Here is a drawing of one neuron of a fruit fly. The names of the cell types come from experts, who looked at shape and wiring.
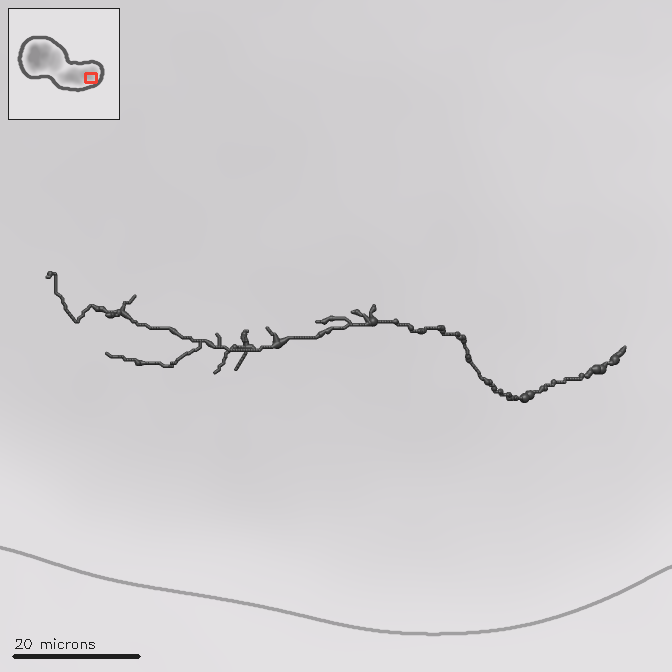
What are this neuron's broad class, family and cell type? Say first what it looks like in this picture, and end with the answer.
No cell body is drawn. From left to right in the picture it spans about 95 microns. This is a sensory neuron entering the nerve cord. The name of its family is class gustatory. It is of cell type LgLG1b.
